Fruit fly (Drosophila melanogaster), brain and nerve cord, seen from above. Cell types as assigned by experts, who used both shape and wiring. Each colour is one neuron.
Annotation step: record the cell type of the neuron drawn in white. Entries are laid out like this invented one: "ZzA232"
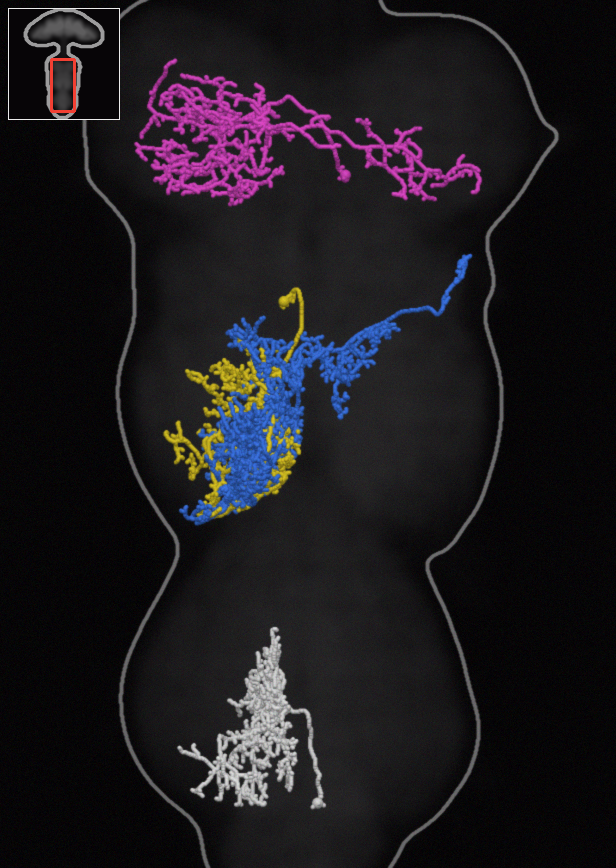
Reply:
"IN13B025"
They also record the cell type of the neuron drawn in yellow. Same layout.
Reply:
"IN13B026"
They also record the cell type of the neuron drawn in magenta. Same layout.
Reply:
"IN13B021"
